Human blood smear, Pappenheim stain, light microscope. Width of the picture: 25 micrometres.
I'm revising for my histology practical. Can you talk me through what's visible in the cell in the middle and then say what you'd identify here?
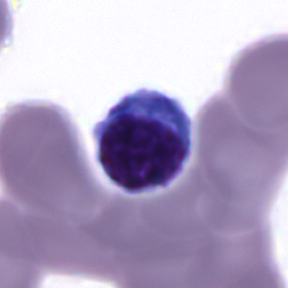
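A round outline encloses the cell. Its visible cytoplasm is blue and forms a crescent along the upper edge of the cell. The chromatin is dense, dark and clumped. The cell is a plasma cell.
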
